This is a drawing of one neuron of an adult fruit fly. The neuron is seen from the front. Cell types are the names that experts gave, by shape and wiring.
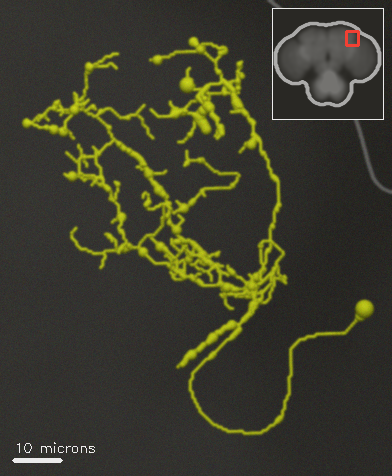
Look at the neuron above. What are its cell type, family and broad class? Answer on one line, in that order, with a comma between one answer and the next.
LHAV4g6_a, hemilineage LHl4_dorsal, central-brain intrinsic neuron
